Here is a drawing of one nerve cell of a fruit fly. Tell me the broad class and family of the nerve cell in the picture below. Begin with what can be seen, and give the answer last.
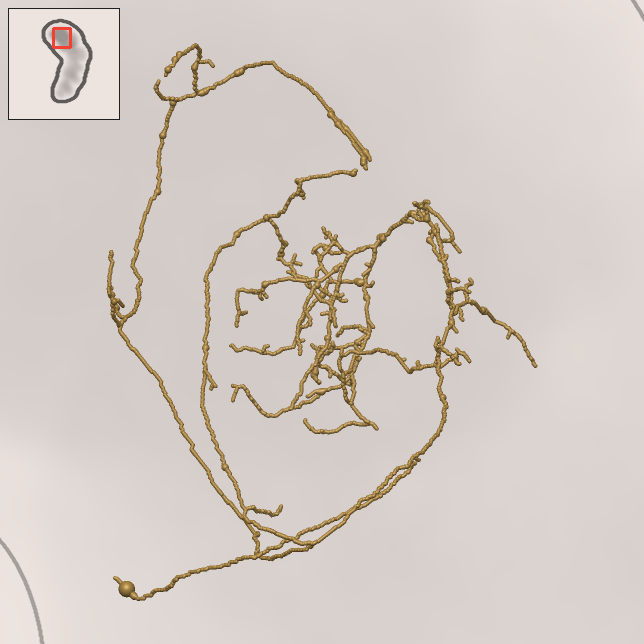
Its cell body lies at the lower left of the picture. Dozens of branch ends can be seen. This is a central-brain intrinsic neuron. Its family is hemilineage DM1_antero_dorsal.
